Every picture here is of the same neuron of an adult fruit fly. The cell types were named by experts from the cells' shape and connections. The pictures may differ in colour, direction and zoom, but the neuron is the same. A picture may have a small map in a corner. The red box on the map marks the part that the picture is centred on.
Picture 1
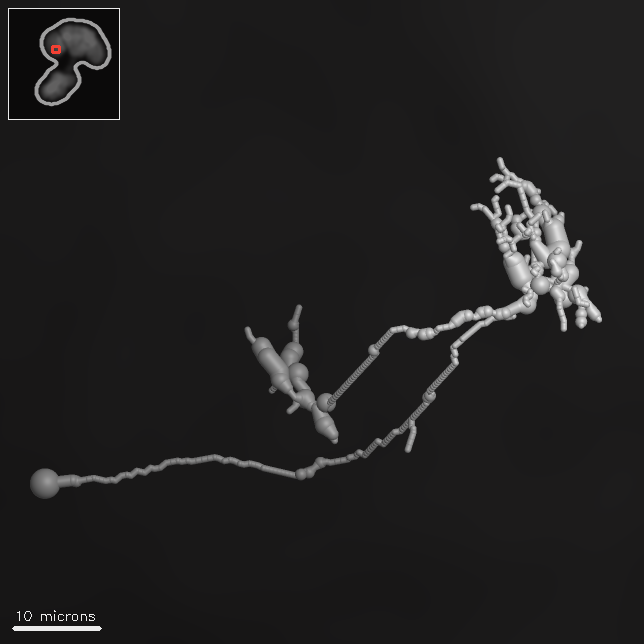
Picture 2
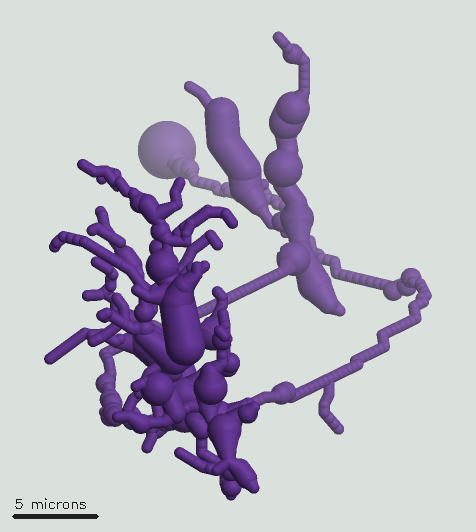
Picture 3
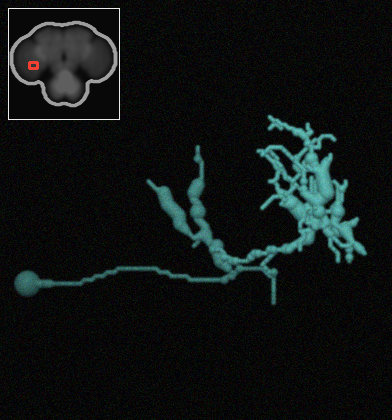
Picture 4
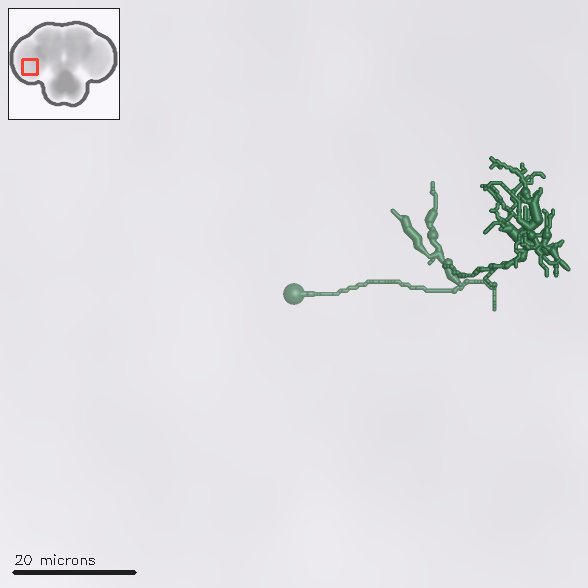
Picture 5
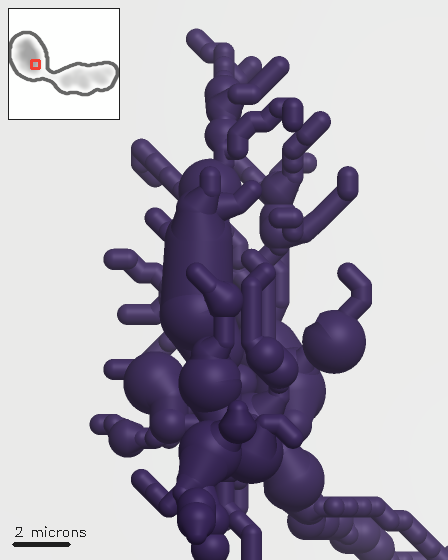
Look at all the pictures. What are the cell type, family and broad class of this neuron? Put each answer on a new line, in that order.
T5d
T
optic-lobe intrinsic neuron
